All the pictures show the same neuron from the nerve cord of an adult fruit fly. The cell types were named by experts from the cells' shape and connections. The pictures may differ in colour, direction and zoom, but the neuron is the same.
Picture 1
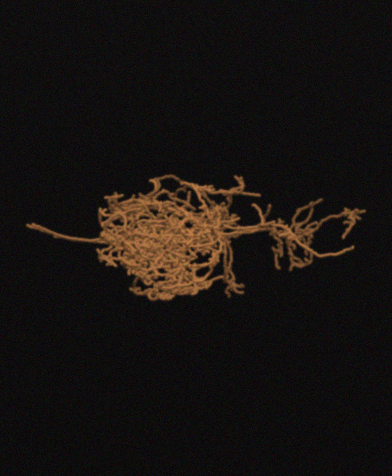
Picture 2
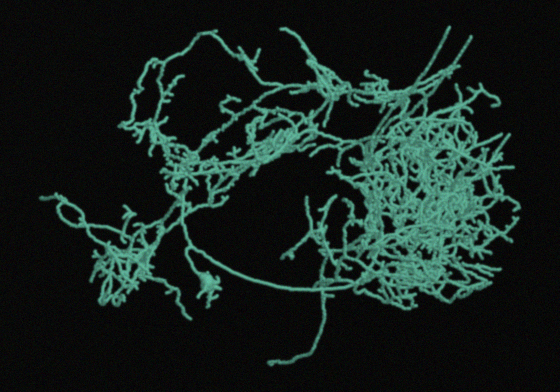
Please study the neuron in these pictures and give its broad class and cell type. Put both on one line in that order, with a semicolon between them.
ascending neuron; ANXXX008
